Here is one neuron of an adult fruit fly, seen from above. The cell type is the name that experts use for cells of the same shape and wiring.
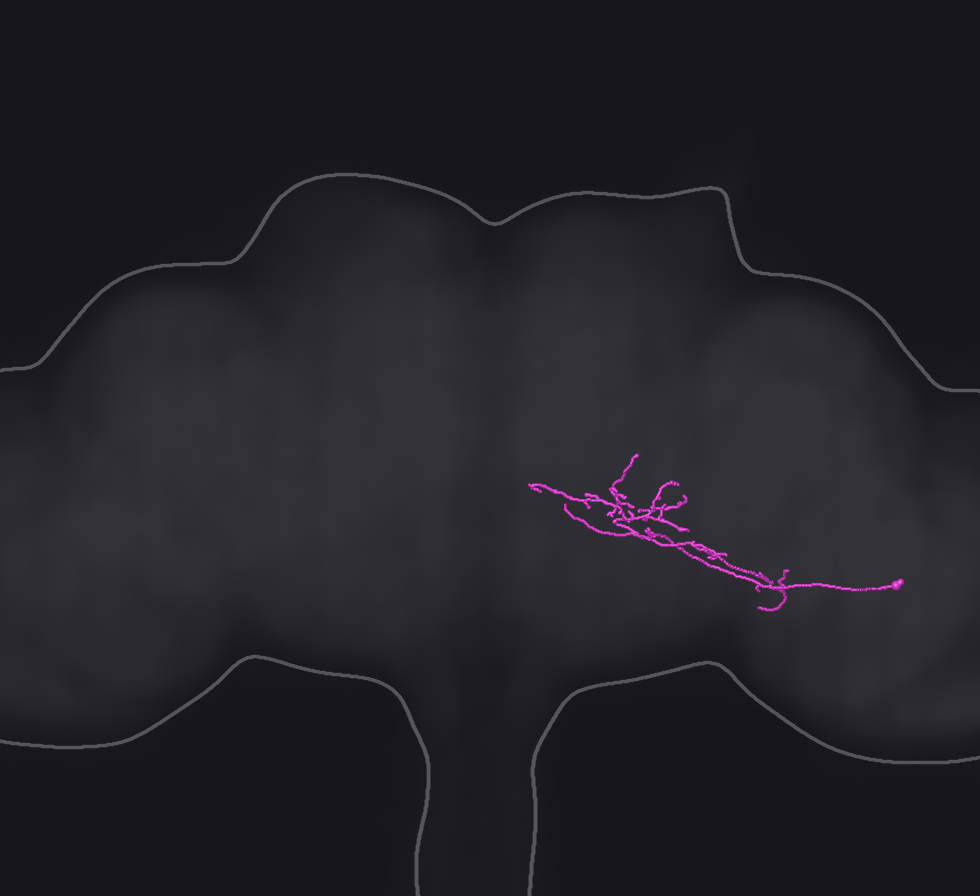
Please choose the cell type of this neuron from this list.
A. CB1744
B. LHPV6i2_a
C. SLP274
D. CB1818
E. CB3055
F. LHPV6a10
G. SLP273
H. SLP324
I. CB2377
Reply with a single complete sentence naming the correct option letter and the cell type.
Option H states the cell type of the neuron, which is SLP324.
